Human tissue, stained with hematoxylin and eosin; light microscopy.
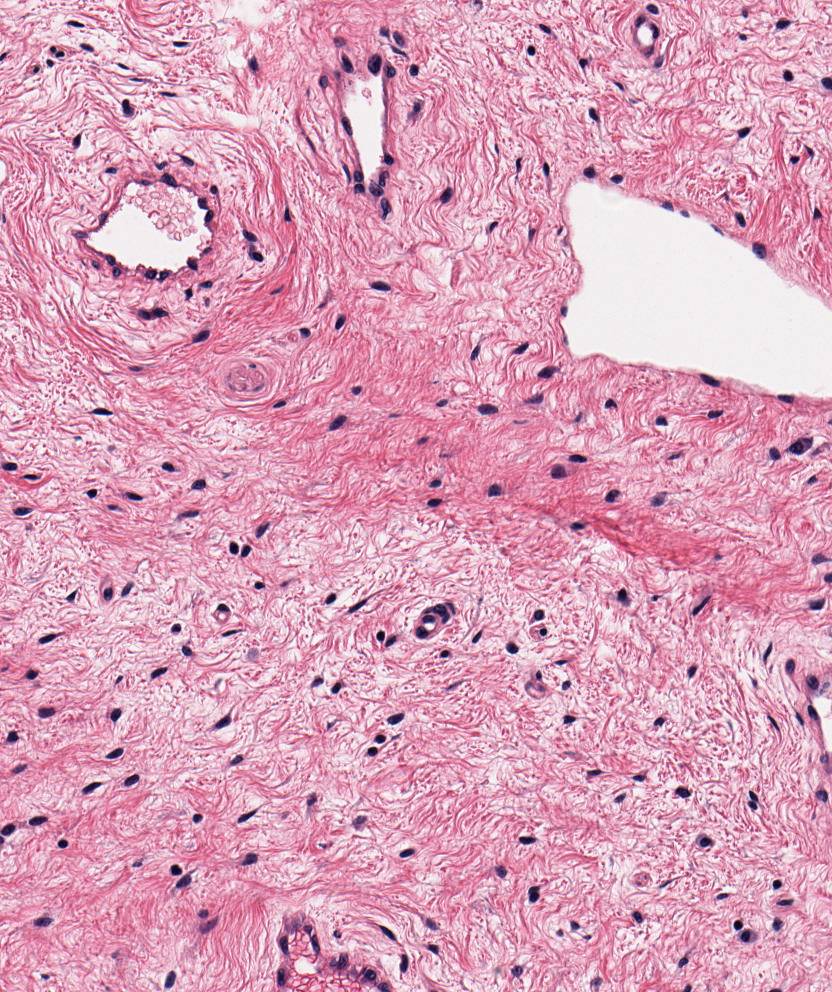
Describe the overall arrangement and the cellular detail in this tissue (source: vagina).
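Scattered stromal cells carry small, dark nuclei of spindle to oval shape. In the upper left lies a small round vessel containing red blood cells. A narrow slit-like vessel runs vertically near the top centre. No fat cells are present.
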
